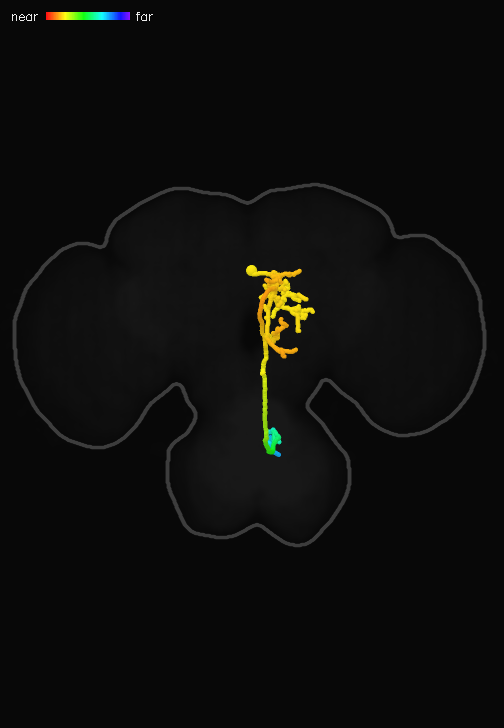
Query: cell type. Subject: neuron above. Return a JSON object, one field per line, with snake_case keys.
{
 "cell_type": "DNpe012_a"
}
